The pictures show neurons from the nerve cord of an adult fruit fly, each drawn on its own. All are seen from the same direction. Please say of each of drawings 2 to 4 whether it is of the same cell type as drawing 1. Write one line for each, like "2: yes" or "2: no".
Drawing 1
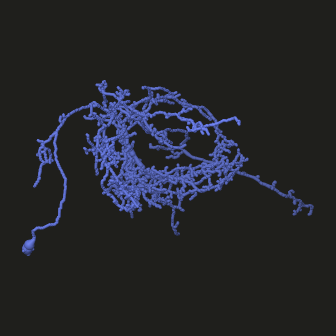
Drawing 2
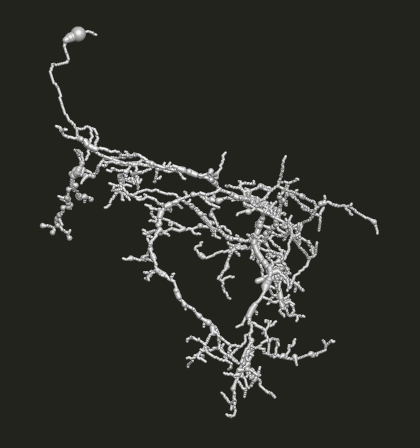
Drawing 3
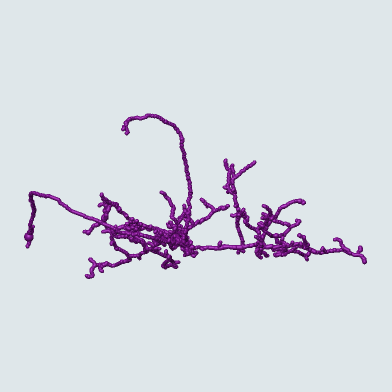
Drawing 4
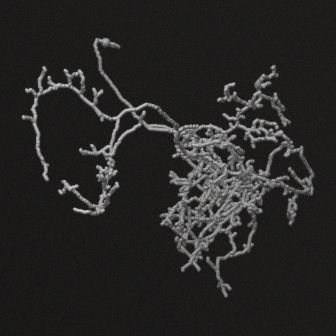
2: no
3: no
4: no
